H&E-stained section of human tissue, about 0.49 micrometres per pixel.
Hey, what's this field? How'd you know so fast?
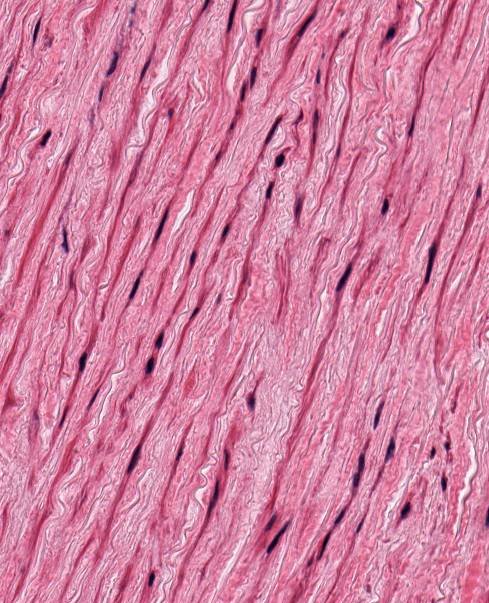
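This is the tunica media of an artery. Parallel eosinophilic fibres, finely wavy and crimped, run diagonally from lower left to upper right across the whole field. Thin, elongated, dark nuclei lie with their long axes along the fibres.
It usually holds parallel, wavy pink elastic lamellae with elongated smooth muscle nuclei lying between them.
The fibres and nuclei fit this.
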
